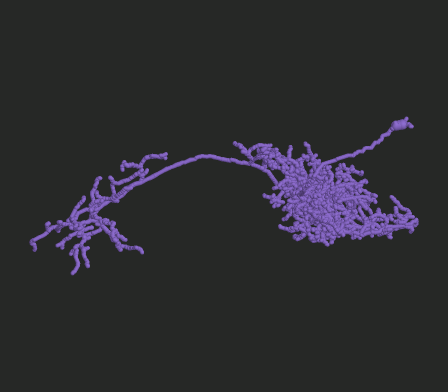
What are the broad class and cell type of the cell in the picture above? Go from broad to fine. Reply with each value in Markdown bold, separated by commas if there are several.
**nerve-cord intrinsic neuron**, **INXXX215**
